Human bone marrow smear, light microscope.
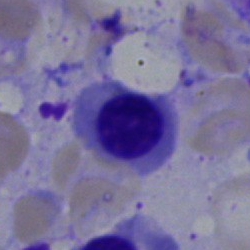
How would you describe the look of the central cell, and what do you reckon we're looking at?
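First, the outline: irregular, not smoothly round. Second, the nucleus: placed off-centre toward the right side of the cell, with dense chromatin staining deep purple. Third, the cytoplasm: a moderate rim around the nucleus, widest on the left. The cell is an erythroblast.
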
